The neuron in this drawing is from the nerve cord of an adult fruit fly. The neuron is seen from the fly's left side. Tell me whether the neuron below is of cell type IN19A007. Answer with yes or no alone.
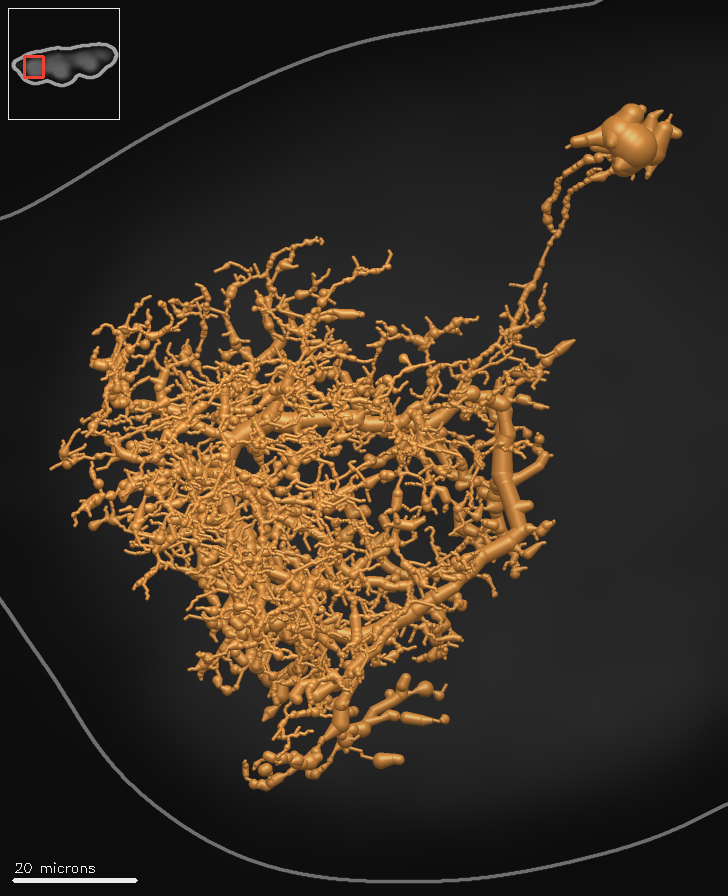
yes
